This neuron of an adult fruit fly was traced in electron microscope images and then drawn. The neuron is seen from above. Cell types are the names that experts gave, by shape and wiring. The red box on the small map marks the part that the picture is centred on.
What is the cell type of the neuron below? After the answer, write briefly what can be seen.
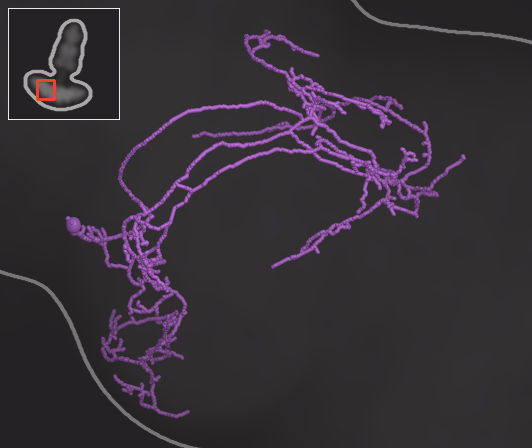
It is of cell type SLP076. This is a central-brain intrinsic neuron. It lies in the brain. The cell body can be seen on the left of the picture. The picture shows dozens of branch ends.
